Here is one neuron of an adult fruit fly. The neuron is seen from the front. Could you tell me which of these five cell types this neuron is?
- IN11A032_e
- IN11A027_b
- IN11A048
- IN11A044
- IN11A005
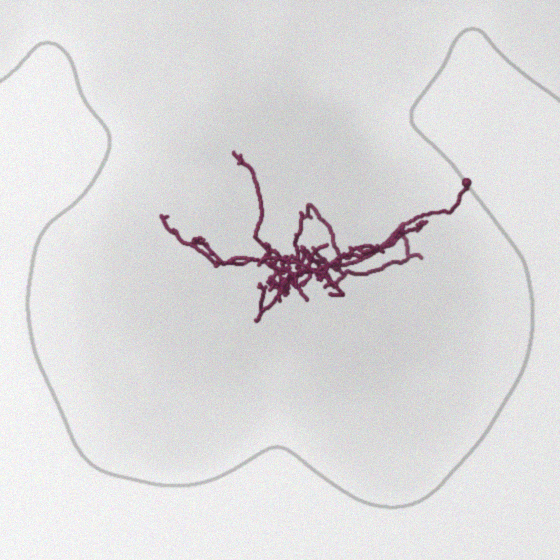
IN11A027_b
